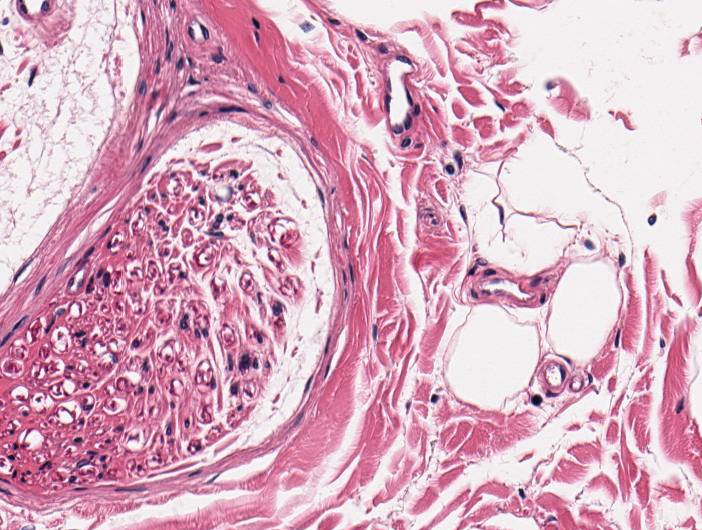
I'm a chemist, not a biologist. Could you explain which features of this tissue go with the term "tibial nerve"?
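Fitting the tibial nerve, the fascicle is packed with many small round profiles, each a central pink axon inside a pale halo where myelin was lost in processing.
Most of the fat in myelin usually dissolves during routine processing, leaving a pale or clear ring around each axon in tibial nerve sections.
Small dark nuclei lie singly between the axon profiles, and a thin concentric sheath of flattened cells with elongated dark nuclei wraps the fascicle. A few large empty rounded fat cells sit in the right centre of the field.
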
